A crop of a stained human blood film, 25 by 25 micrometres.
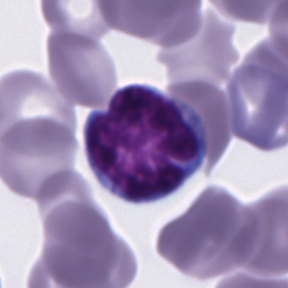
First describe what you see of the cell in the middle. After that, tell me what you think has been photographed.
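Cell about 11 micrometres across; nucleus about 10 micrometres, filling about 80% of the cell's area. Chromatin coarse, clumped into dark purple masses. Nuclear centre paler than its edges. Cytoplasm pale blue, only a thin rim around the nucleus. This is a typical lymphocyte.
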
